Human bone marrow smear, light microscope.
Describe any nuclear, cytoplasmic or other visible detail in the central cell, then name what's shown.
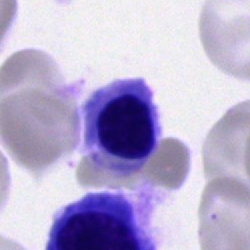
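Off-centre nucleus, displaced right; wider band of cytoplasm on left. Chromatin dark, densely stained. No nucleoli seen. Cytoplasm blue. Erythroblast.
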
